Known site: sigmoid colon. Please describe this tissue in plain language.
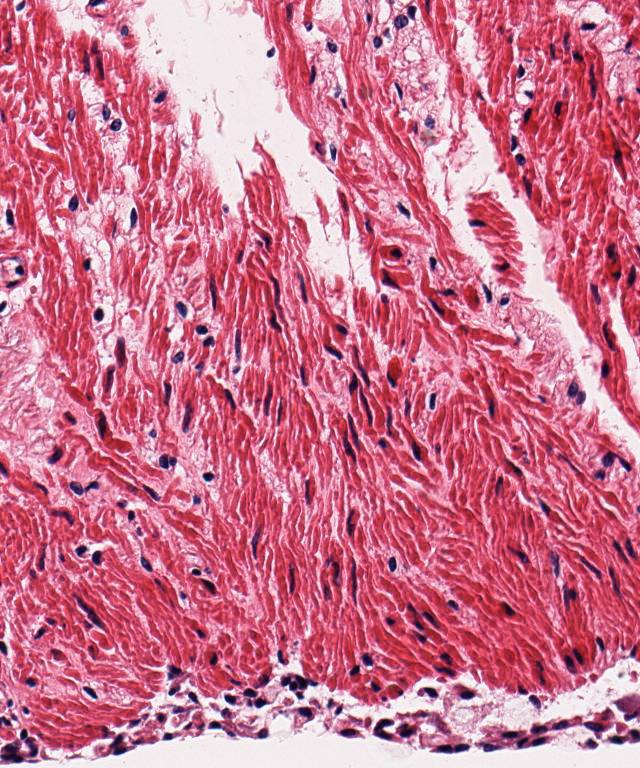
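First, the fibres: their cytoplasm is deeply eosinophilic, red-pink. Second, the nuclei within them are dark and elongated and lie along the fibres' length. Third, a thin band of loose tissue runs along the bottom edge, holding many small, dark, round nuclei. Last, no epithelium or glands are present anywhere in the field.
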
